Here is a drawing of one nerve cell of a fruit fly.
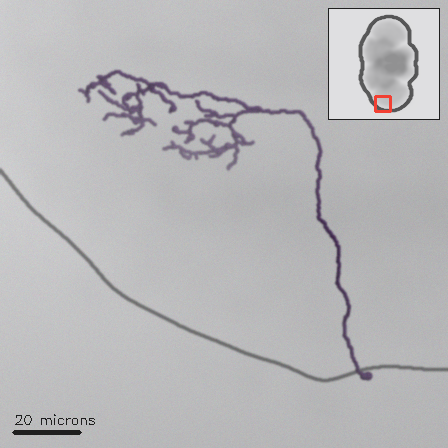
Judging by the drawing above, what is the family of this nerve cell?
Cm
